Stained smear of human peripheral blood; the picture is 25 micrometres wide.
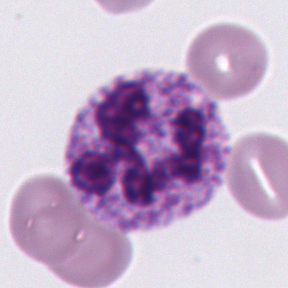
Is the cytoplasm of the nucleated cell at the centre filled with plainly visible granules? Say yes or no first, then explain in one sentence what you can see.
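Yes. Small violet granules are spread evenly through the whole cytoplasm.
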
